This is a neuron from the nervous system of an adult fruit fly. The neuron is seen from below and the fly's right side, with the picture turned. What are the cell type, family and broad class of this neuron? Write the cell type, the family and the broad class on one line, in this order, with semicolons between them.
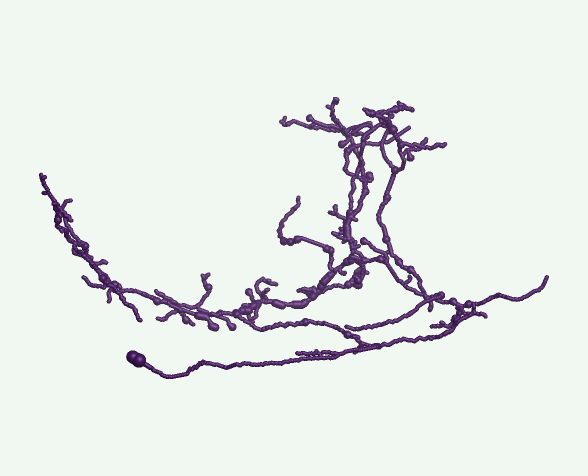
IN16B096; hemilineage 16B; nerve-cord intrinsic neuron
